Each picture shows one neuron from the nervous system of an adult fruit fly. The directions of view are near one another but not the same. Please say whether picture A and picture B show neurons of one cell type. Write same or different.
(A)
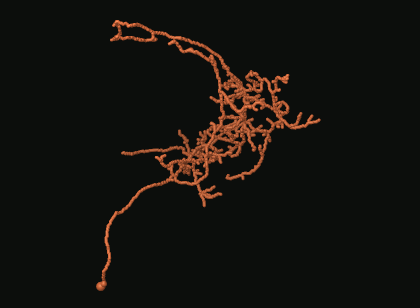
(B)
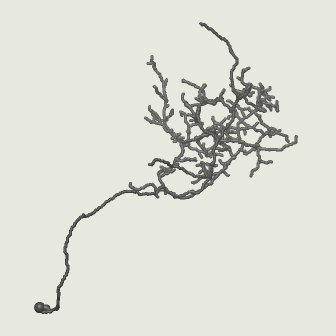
different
